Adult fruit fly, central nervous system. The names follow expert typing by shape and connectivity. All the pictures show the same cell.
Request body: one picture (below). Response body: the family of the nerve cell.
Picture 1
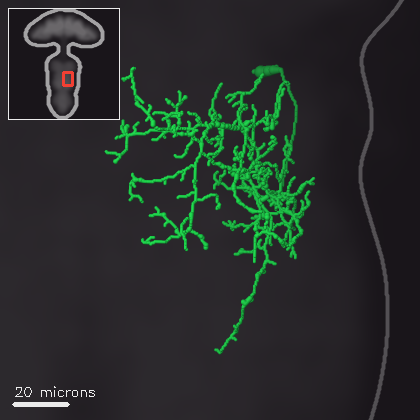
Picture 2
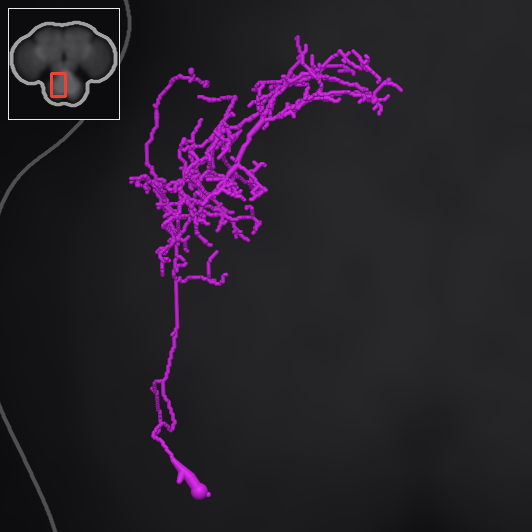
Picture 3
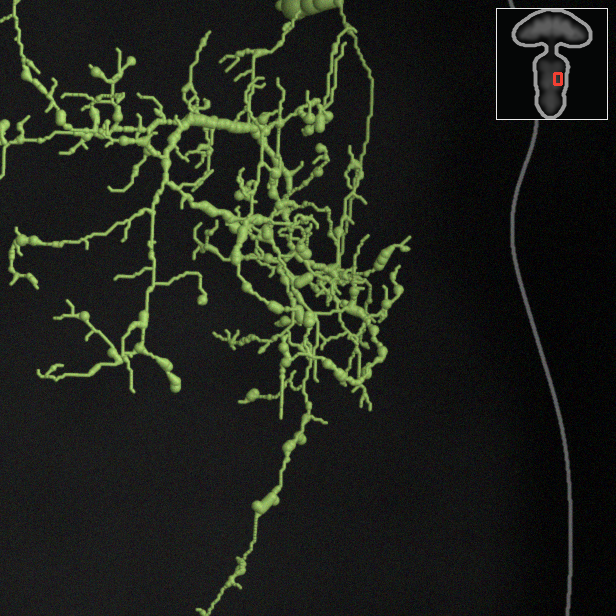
hemilineage 16B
